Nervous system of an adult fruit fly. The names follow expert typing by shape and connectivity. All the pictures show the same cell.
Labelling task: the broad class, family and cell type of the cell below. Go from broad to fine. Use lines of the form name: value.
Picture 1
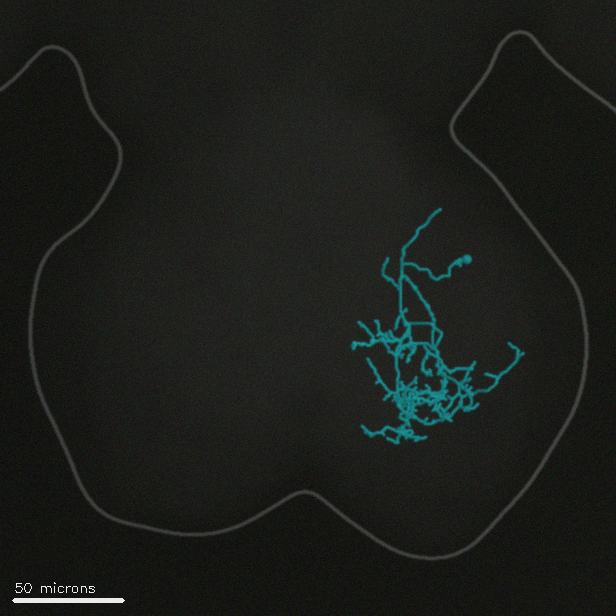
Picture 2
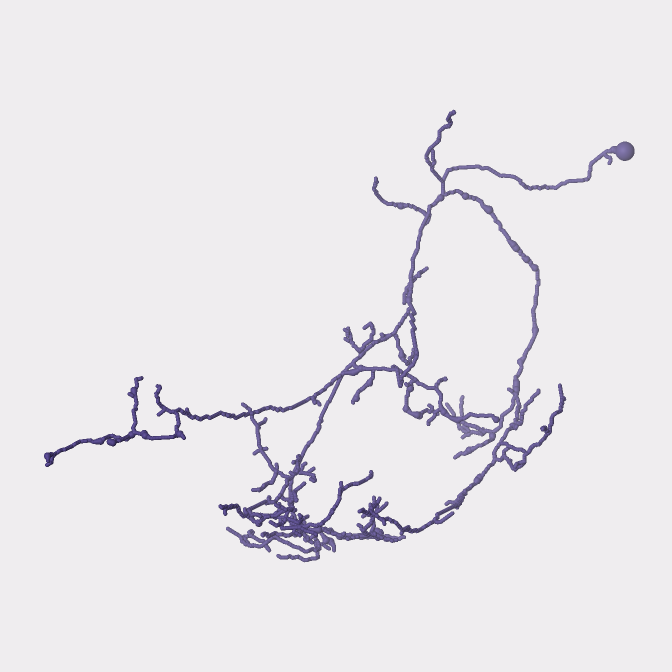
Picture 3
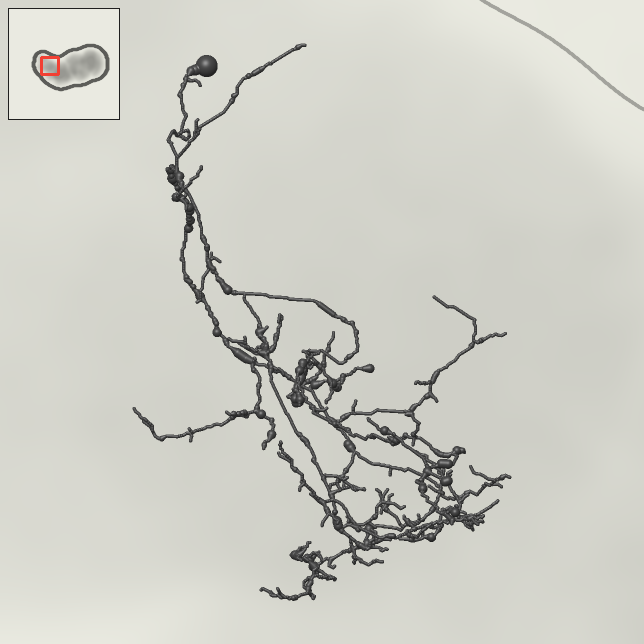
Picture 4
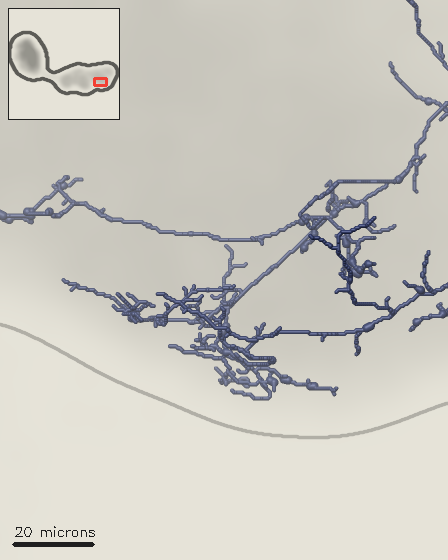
broad class: nerve-cord intrinsic neuron
family: hemilineage 20A.22A
cell type: IN20A.22A074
